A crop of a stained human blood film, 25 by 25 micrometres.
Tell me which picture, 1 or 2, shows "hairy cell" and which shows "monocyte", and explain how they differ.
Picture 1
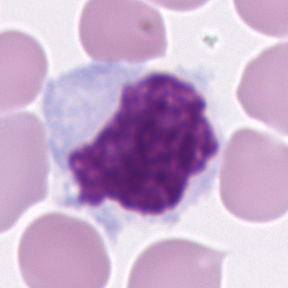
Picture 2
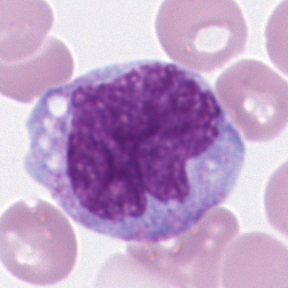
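The hairy cell is the one in picture 1; the monocyte is in picture 2. Both have pale grey-blue cytoplasm, so start elsewhere.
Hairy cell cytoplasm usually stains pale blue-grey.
See what the cytoplasm holds. The monocyte has fine, dust-like pinkish granules and, along its left side, several small clear vacuoles. The hairy cell shows no coarse coloured granules.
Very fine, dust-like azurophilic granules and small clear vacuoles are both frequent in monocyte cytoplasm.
Next, the nuclei. The hairy cell's is a single lumpy, irregular mass with dark purple, coarsely clumped chromatin. The monocyte's is folded, with a deep notch in its lower right side and no visible nucleolus.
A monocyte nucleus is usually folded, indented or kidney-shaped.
Last, outline and size. The hairy cell's edge is faint and irregular, with red cells close on all sides. The monocyte is a rough oval, about 19 by 16 micrometres, and its nucleus is about 14 micrometres across and fills about 60% of its area.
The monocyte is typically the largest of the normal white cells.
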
